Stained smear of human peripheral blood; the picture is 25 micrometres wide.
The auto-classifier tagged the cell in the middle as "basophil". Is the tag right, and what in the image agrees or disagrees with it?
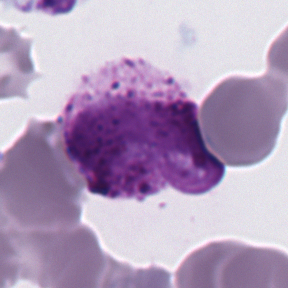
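Basophil: confirmed. Coarse dark purple granules lie across the cell, over the nucleus as well as the cytoplasm.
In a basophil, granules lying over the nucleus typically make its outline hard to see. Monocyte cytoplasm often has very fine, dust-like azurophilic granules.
The coarse granules here go with basophil, against monocyte. Also seen: a dense dark purple mass filling the lower part; a paler lilac, less densely stained upper part with a ragged, indistinct edge; a red cell touching the right side.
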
